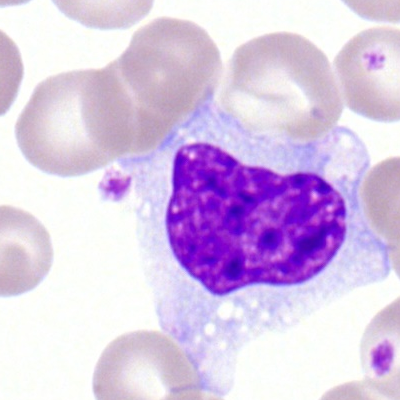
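Monocyte; the cell in the middle of the stained blood smear. Its nucleus is irregular, with an indented outline, and the chromatin appears lacy, darker strands separated by paler spaces. Abundant pale grey-blue cytoplasm holds several small clear vacuoles, mostly below the nucleus.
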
